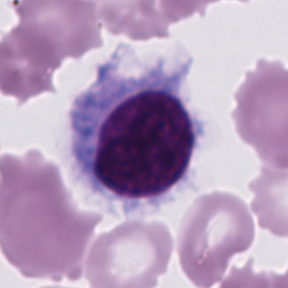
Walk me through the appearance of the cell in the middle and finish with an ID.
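Start at the edge of the cell in the middle, which is ragged and carries many fine hair-like projections. The nucleus lies off-centre, toward the lower right of the cell. Its chromatin is dense and dark purple, with slight mottling. Scan the cytoplasm and you'll find no purple-red granules. We call this a hairy cell.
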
